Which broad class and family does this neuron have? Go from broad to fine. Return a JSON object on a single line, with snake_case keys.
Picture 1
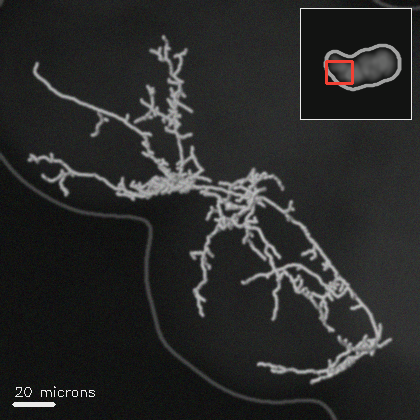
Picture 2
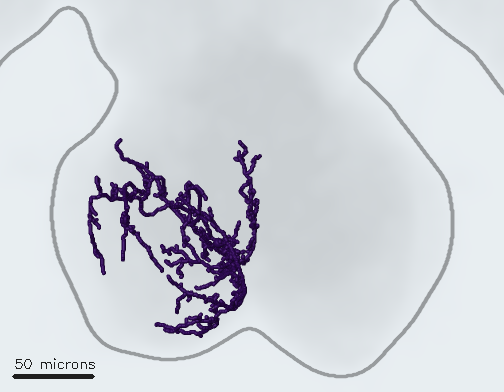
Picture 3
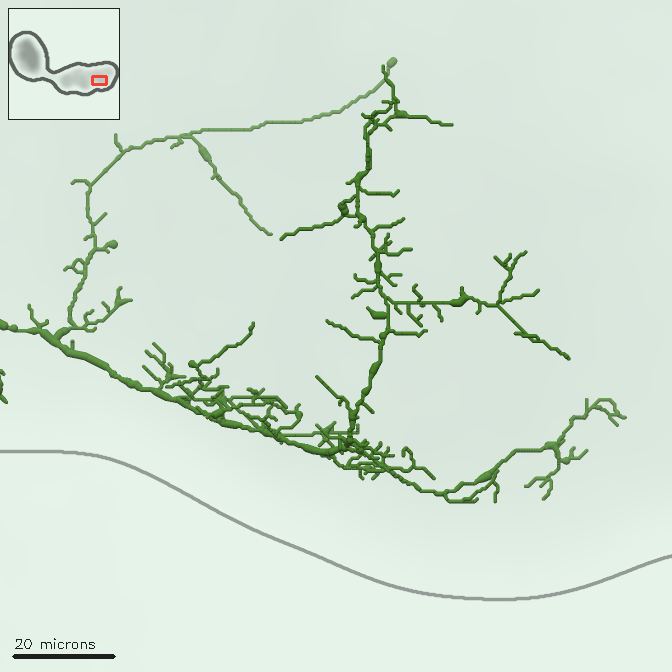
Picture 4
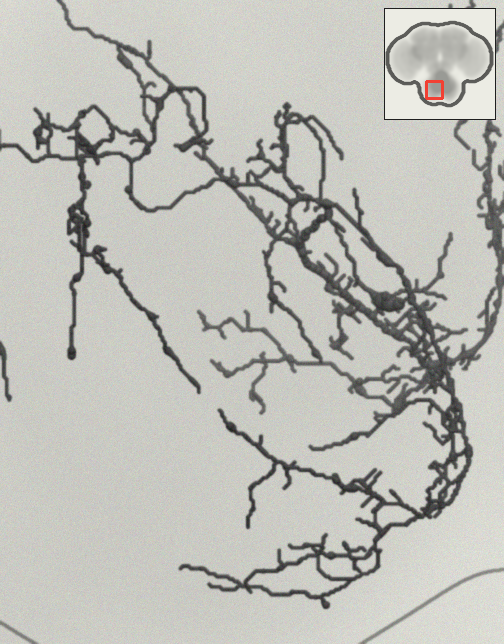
{"broad_class": "nerve-cord intrinsic neuron", "family": "hemilineage 03A"}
